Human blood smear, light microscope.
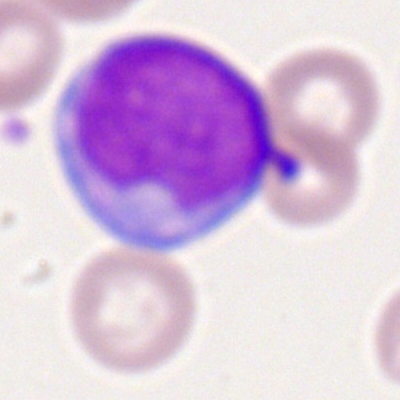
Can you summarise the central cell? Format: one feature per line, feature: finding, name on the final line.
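Chromatin: fine, evenly spread, not clumped
Cytoplasm: pale, clear patch against the lower edge of the nucleus
Granules: none seen
Cell edge: small dark blue knob jutting from the right
Name: myeloblast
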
